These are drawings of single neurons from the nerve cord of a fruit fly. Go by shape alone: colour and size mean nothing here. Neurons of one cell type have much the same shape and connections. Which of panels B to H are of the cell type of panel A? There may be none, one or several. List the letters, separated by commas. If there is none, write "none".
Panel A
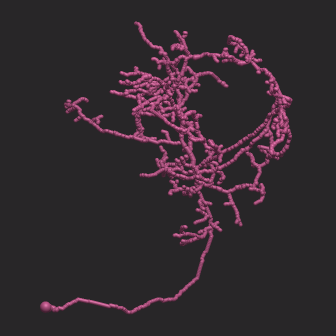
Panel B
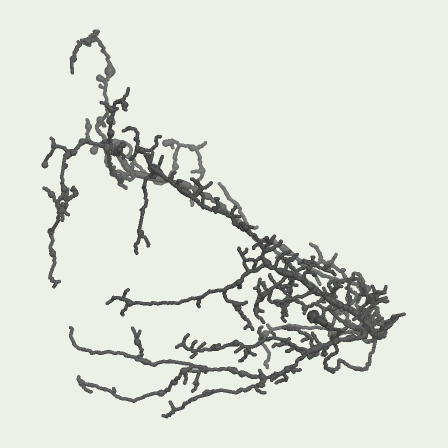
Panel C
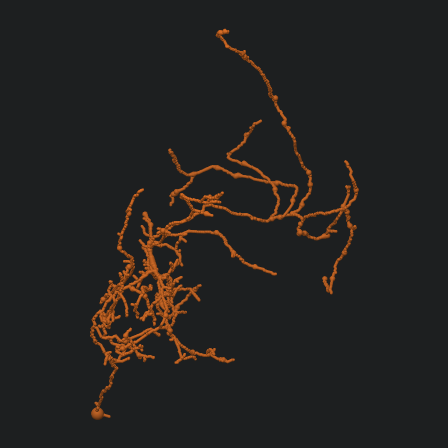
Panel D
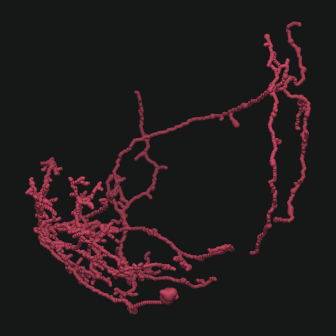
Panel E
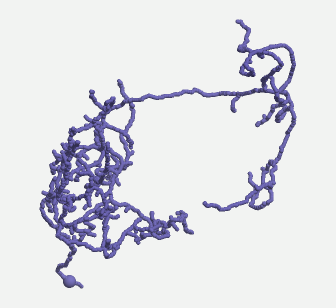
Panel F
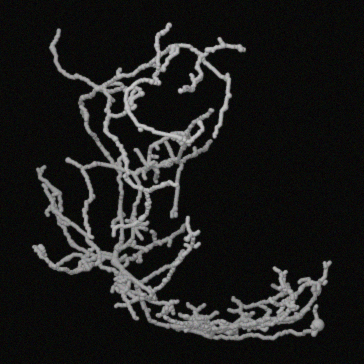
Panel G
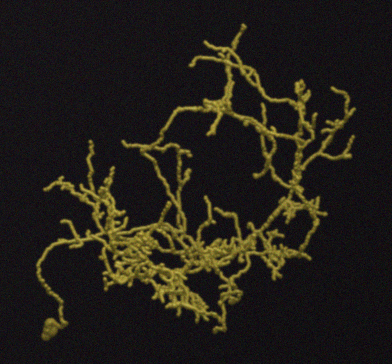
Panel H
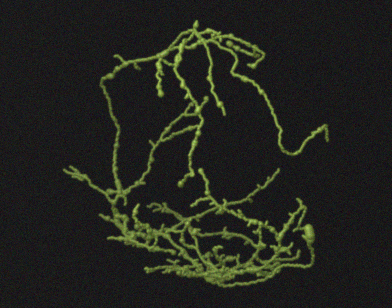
none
